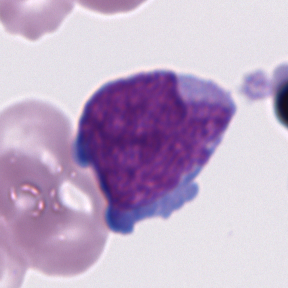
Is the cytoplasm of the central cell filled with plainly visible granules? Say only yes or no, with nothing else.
No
